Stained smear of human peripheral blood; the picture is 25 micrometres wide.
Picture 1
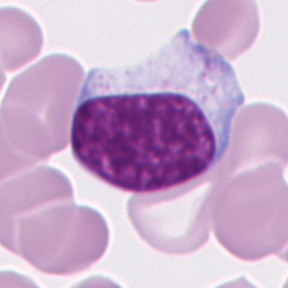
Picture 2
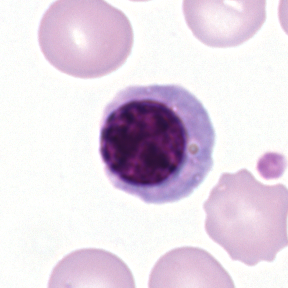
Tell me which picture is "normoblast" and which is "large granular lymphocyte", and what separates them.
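Picture 1 is the large granular lymphocyte, and picture 2 is the normoblast. Start with where the nucleus sits: in picture 1 it fills the lower part of the cell, with the cytoplasm lying mainly above it, while in picture 2 the round nucleus lies toward the left and fills about 50% of the cell's area.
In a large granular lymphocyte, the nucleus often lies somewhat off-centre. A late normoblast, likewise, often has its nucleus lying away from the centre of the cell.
Now look at the cytoplasm: picture 1 has fine purple granules scattered through it, whereas picture 2 shows no granules, only one small pale round dot against the right edge of the nucleus. The outlines differ as well, since the upper edge in picture 1 is irregular and angular, but the cell in picture 2 is roughly round, about 10 micrometres across, with no surface projections. The nucleus in picture 2 has no indentation or lobes. Red cells touch the first cell on several sides, while none touches the second. What the two share is dark purple, coarsely clumped chromatin, lying in patches in picture 2; in picture 1 no nucleoli can be seen.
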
